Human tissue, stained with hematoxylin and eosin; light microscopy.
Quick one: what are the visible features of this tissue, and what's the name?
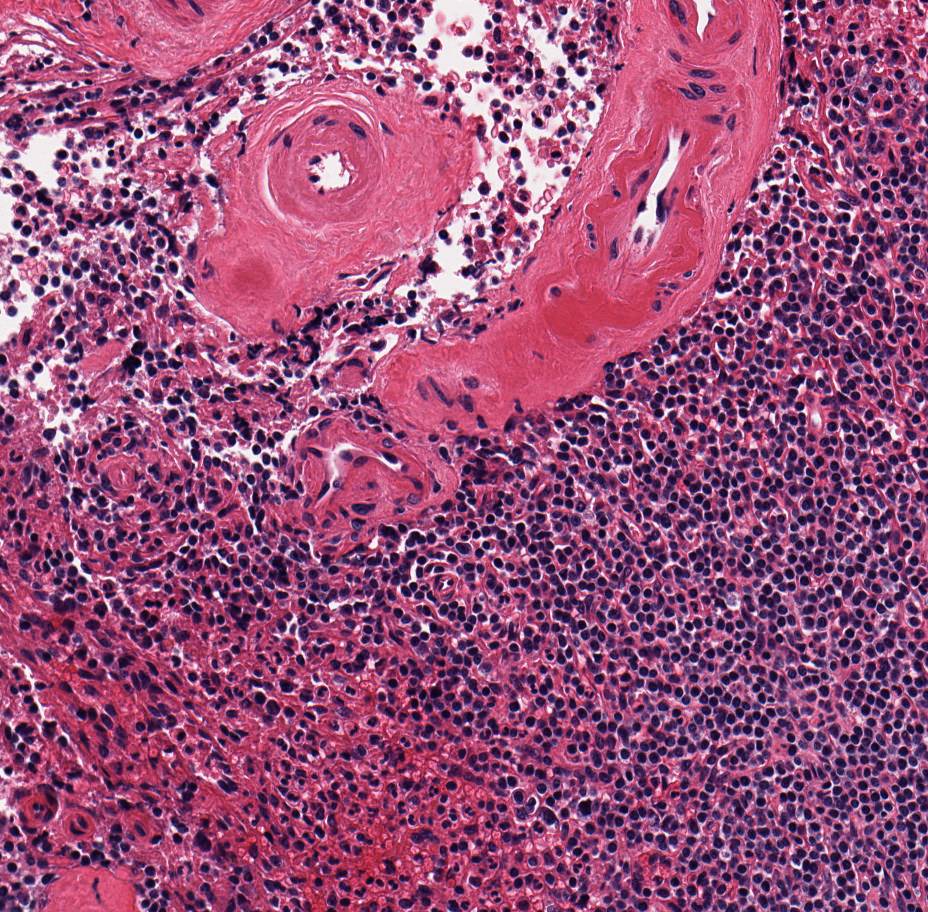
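So, a dense sheet of small round lymphocytes with dark round nuclei fills the right side and lower half. The thick vessel walls hold few, elongated nuclei. Lower left is redder, with many red blood cells mixed among nucleated cells. Top left, around the vessels, it's looser: clear empty spaces, scattered red blood cells. This is spleen.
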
